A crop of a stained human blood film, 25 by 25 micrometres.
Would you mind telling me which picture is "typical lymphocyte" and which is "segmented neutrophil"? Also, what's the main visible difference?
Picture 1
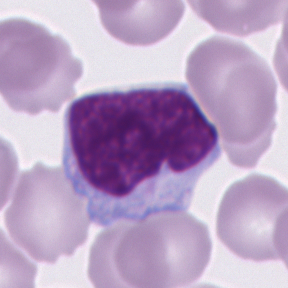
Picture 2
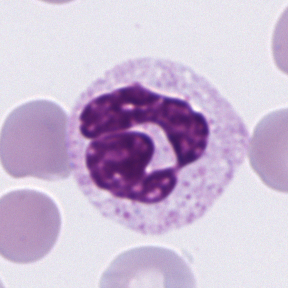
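Typical lymphocyte in picture 1, segmented neutrophil in picture 2. Cytoplasm: pale blue and without granules in picture 1; pale pink, with fine pinkish-violet granules scattered throughout, in picture 2.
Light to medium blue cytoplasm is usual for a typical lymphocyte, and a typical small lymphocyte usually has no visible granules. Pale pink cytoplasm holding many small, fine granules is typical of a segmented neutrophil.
Picture 1 nucleus: about 13 by 10 micrometres, toward the top of the cell, filling about 70% of its area; cytoplasm mainly below and to the left of it. Picture 1 cell: about 14 micrometres across. Picture 2 nucleus: lobes curving around a small pale patch near the centre of the cell; chromatin dark purple and coarsely clumped.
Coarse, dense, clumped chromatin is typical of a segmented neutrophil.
No distinct nucleolus in either nucleus. Outline: irregular and slightly ruffled along the lower edge in picture 1; round in picture 2. A red cell touches the right side of the cell in picture 1.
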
